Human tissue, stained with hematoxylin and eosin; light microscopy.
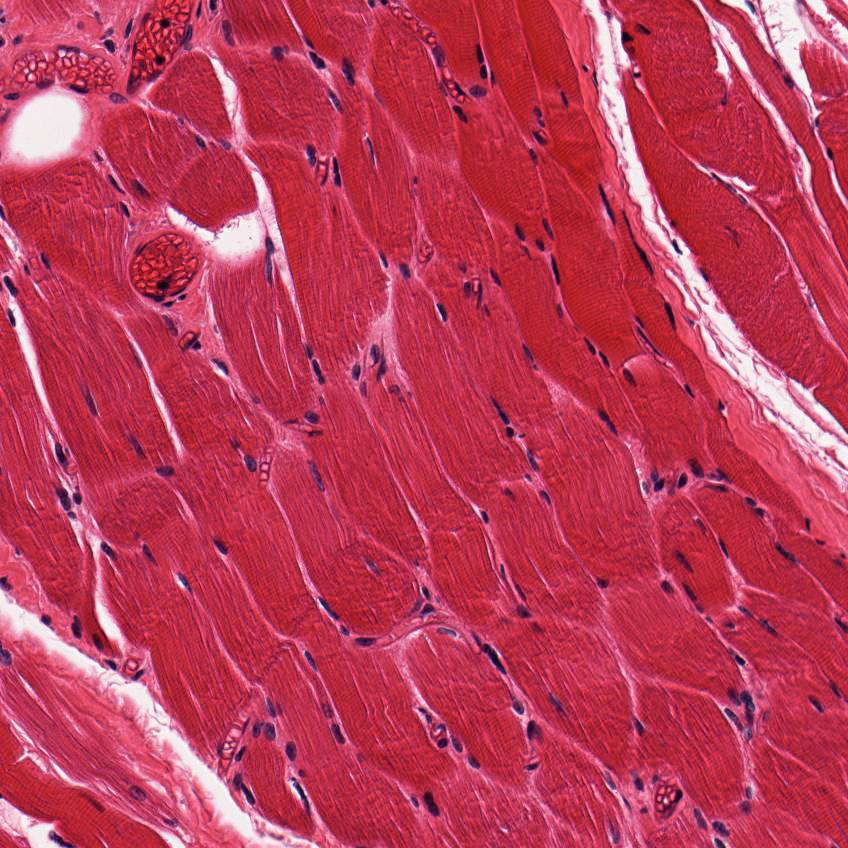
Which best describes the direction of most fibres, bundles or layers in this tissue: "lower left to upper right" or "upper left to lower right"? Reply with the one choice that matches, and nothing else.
Upper left to lower right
